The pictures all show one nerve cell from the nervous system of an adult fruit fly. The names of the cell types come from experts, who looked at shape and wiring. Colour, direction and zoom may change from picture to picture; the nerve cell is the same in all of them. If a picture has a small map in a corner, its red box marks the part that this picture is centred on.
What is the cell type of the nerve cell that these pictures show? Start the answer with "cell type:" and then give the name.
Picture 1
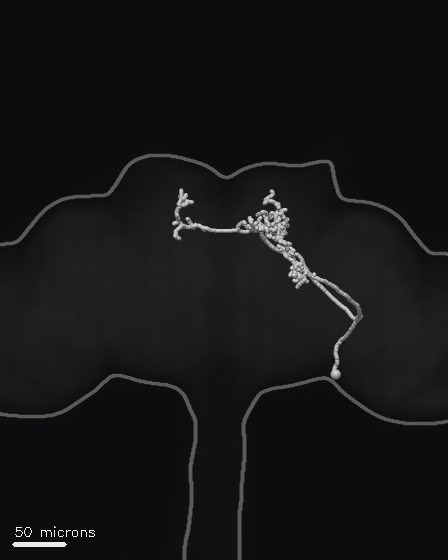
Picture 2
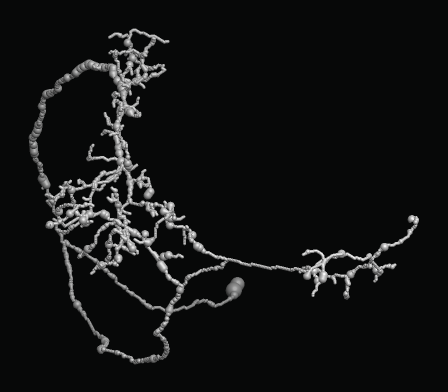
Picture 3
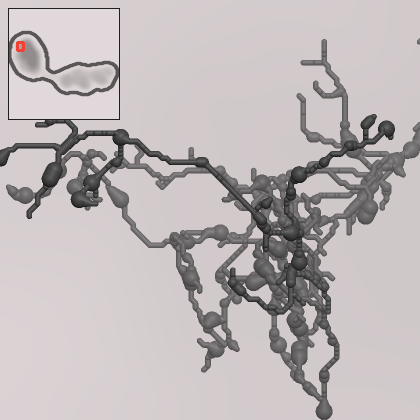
cell type: CRE103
